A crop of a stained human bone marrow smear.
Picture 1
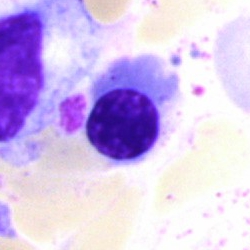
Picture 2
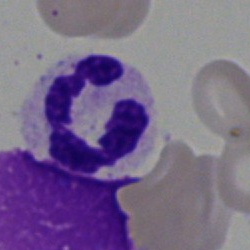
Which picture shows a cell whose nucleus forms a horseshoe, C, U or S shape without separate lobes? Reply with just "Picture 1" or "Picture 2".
Picture 2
